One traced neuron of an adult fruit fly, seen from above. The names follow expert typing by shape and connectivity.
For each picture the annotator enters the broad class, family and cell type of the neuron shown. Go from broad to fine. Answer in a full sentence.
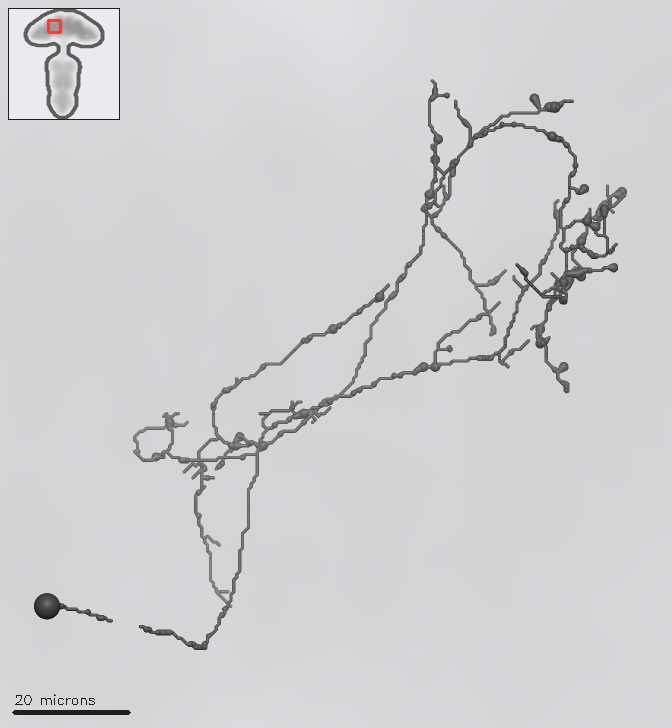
A central-brain intrinsic neuron of hemilineage VLPd&p1_posterior, type CB2787.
